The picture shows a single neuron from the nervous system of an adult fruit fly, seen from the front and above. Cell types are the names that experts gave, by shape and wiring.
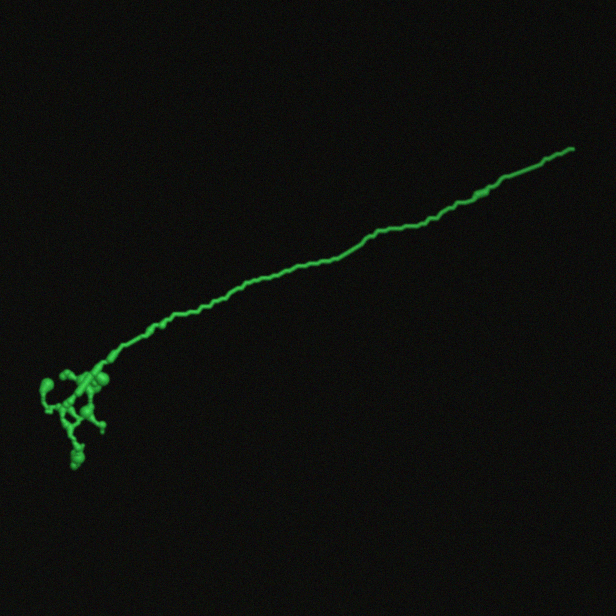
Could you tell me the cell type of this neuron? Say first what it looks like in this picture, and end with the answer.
No cell body is drawn. It has a dozen or fewer branch ends. It is a sensory neuron entering the brain. It is of cell type ORN_DA3.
